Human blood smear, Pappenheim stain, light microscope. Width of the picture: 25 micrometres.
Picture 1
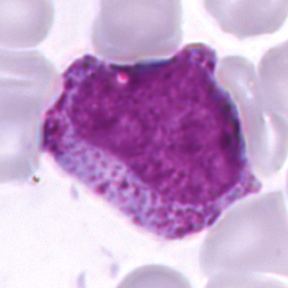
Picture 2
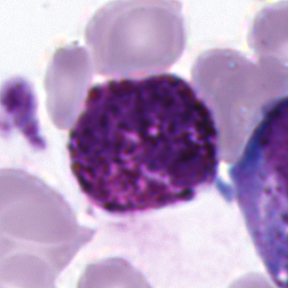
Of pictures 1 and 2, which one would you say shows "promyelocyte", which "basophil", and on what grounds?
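The promyelocyte is in picture 1, the basophil in picture 2. The promyelocyte's cytoplasm is sprinkled with many fine purple granules, while the basophil is crowded with coarse granules, dark purple to nearly black. The promyelocyte's nucleus shows as a single unlobed mass filling most of the cell's upper part, with a small pale pink round spot at its upper edge; the basophil's granules lie over its nucleus, hiding the outline. Then the edges: a few small blunt bumps on the promyelocyte's upper border, a roughly round outline with a few slightly angular edges on the basophil.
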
